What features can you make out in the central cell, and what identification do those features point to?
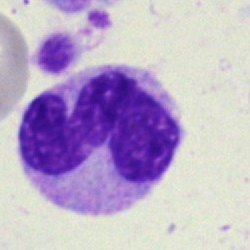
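Checking the outline first, it is roughly round and smooth. Next comes the nucleus, deeply indented into a curved, horseshoe-like shape, with the open side of the curve facing the bottom of the cell. Then the cytoplasm, which is pale lilac. Last, the name: monocyte.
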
